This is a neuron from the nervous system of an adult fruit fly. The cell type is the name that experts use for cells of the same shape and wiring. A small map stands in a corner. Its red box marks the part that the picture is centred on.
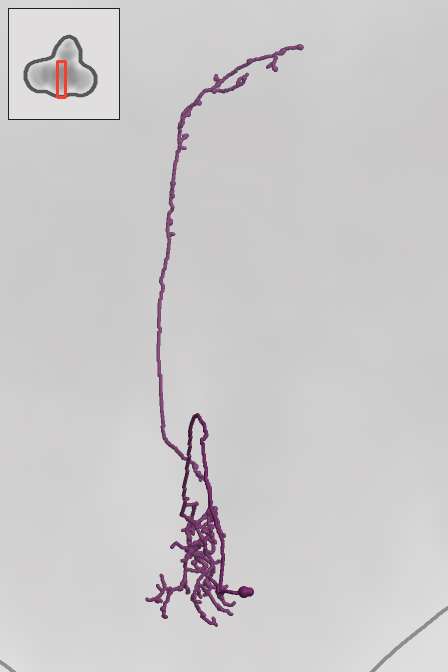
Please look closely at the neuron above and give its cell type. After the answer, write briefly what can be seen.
The cell type is PRW041. This is a central-brain intrinsic neuron. The cell body can be seen at the bottom of the picture. In this view it is more than twice as tall as it is wide.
